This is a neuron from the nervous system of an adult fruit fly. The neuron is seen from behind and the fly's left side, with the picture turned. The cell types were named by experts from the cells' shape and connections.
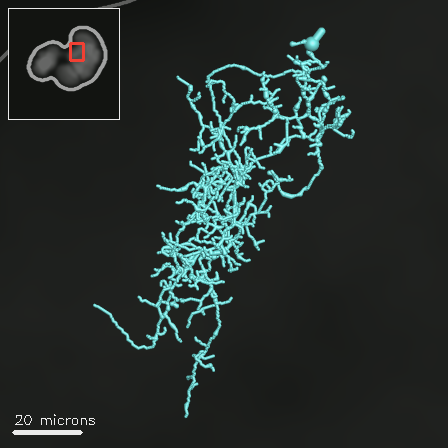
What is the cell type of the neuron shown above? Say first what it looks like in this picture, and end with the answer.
From top to bottom in the picture it spans about 120 microns. In this view it is taller than it is wide. Its broad class is central-brain intrinsic neuron. Its cell type is GNG055.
